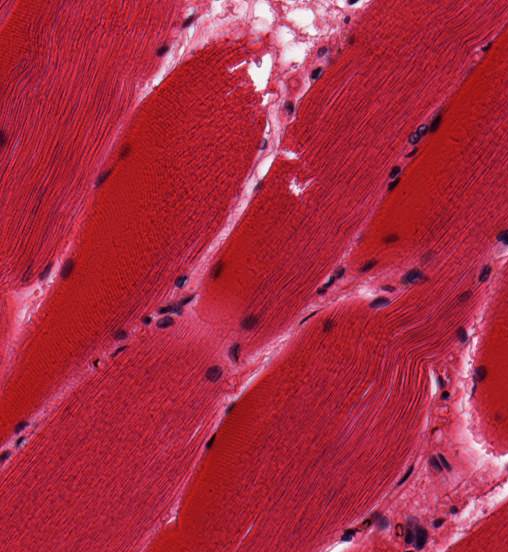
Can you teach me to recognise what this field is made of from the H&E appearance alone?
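Skeletal muscle is what this field mainly shows. Let me check: fine transverse cross-striations run across the fibres, and the dark, flattened oval nuclei lie at the fibre edges, not in the centres.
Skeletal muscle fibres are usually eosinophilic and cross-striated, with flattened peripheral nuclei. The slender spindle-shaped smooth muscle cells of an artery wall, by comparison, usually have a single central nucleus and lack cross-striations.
The fibre cytoplasm, I notice, takes eosin strongly, a deep, intense red. Thin strips of pale connective tissue separate the fibres, widest at the top centre, with small clear bubbly spaces there.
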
